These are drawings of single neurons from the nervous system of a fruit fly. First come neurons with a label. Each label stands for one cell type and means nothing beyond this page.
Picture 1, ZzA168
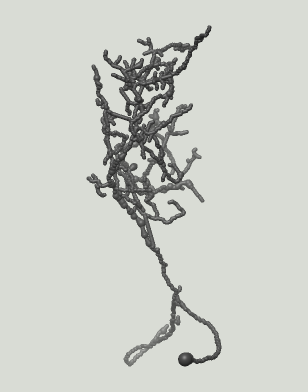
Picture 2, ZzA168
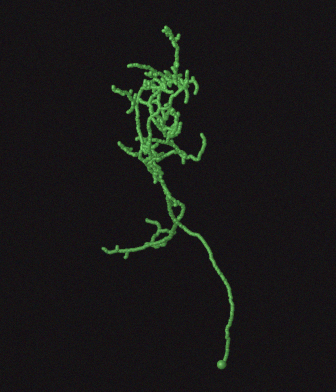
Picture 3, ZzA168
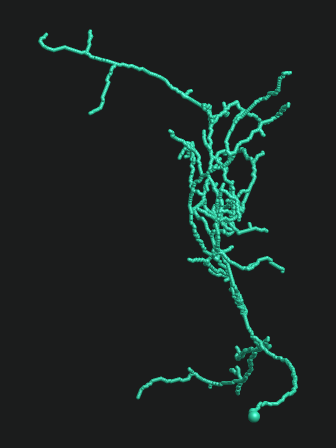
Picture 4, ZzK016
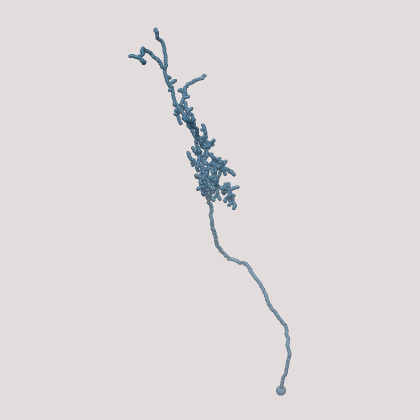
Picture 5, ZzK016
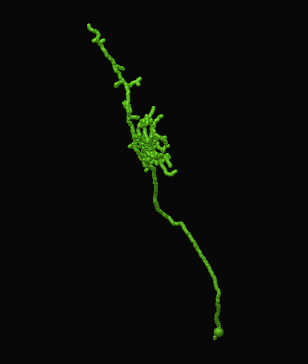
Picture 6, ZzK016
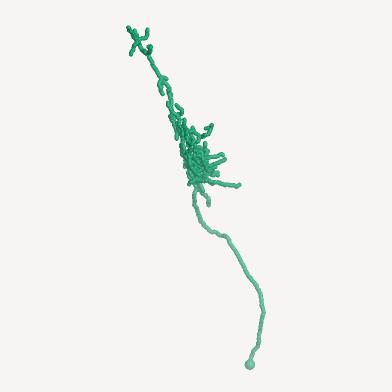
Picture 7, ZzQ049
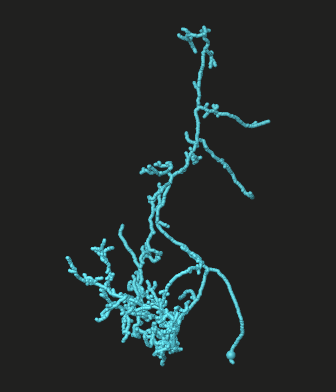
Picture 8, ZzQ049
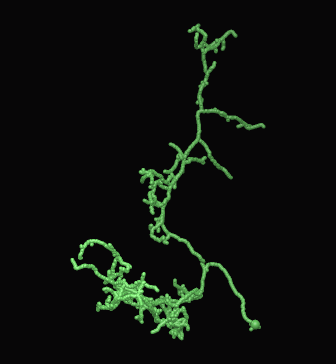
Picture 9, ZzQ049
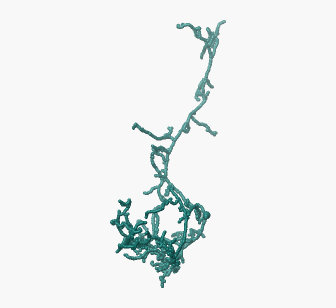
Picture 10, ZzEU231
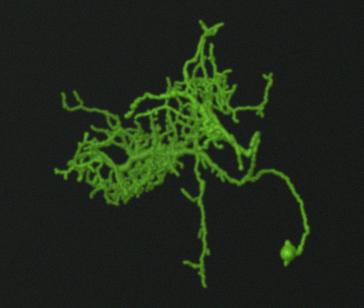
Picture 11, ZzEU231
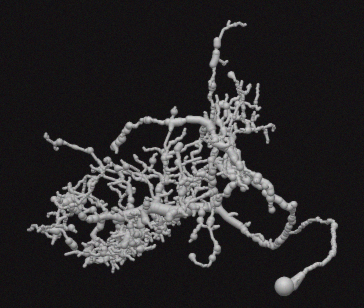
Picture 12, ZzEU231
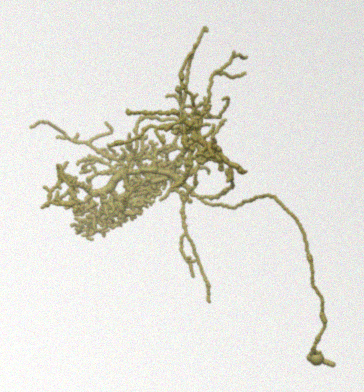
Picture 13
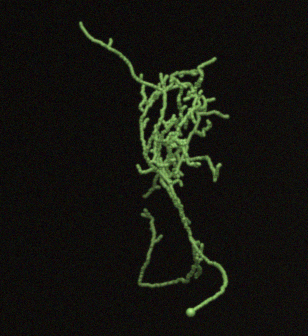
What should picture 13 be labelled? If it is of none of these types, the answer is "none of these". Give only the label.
ZzA168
